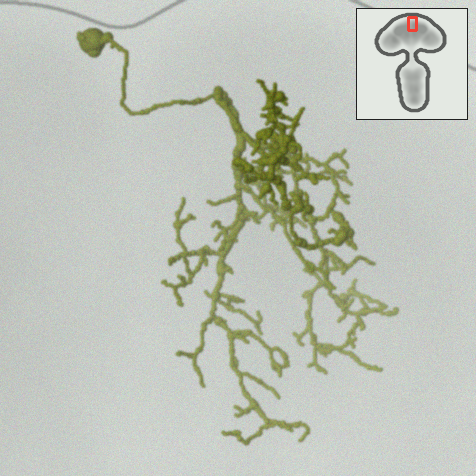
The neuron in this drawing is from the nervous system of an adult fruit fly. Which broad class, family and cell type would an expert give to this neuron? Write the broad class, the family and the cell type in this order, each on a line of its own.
central-brain intrinsic neuron
hemilineage SMPad3
SMP119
